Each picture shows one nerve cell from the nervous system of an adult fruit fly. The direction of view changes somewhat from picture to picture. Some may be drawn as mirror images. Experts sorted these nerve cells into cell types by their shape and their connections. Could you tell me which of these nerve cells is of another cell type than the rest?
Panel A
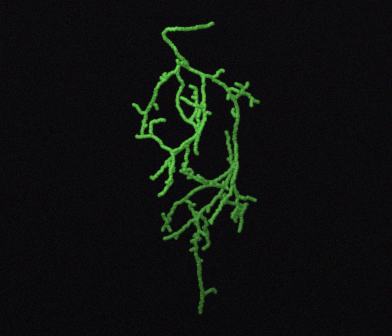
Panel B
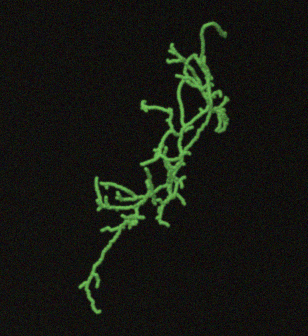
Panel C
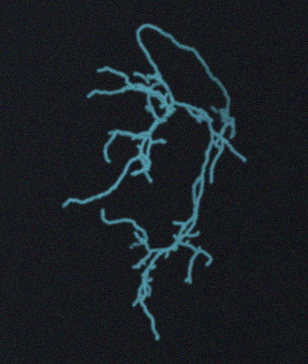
Panel C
